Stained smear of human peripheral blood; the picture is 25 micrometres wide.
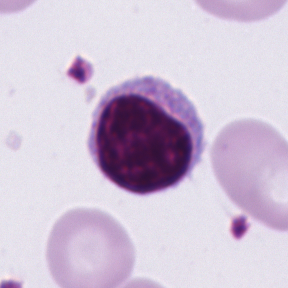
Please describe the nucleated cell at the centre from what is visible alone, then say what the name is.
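Cell about 10 micrometres across. Nucleus roughly round, without lobes, about 9 micrometres across, filling about 70% of the cell's area. Nucleus off-centre toward the lower left. Cytoplasm pale bluish-lilac, forming a crescent mainly along the upper-right side of the nucleus. Typical lymphocyte.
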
